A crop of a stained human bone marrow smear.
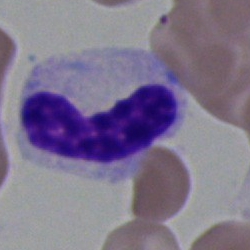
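Band neutrophil in a stained human bone marrow smear. Its elongated nucleus lies horizontally across the cell and curves like a bean, with the indentation on the upper side. The chromatin is dark purple and dense, in coarse clumps, and the cytoplasm is pale grey-blue.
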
